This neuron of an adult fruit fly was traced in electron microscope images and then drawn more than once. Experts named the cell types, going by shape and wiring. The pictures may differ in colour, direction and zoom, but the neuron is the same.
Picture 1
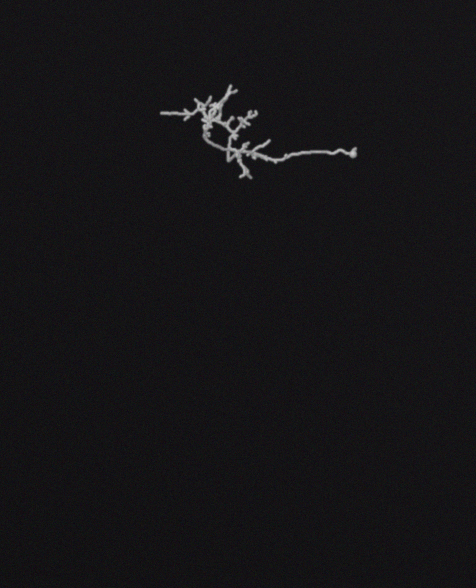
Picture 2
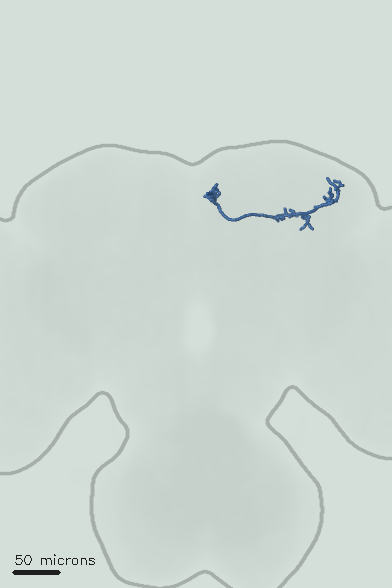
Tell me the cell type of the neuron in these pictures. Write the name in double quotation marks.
"SMP268"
